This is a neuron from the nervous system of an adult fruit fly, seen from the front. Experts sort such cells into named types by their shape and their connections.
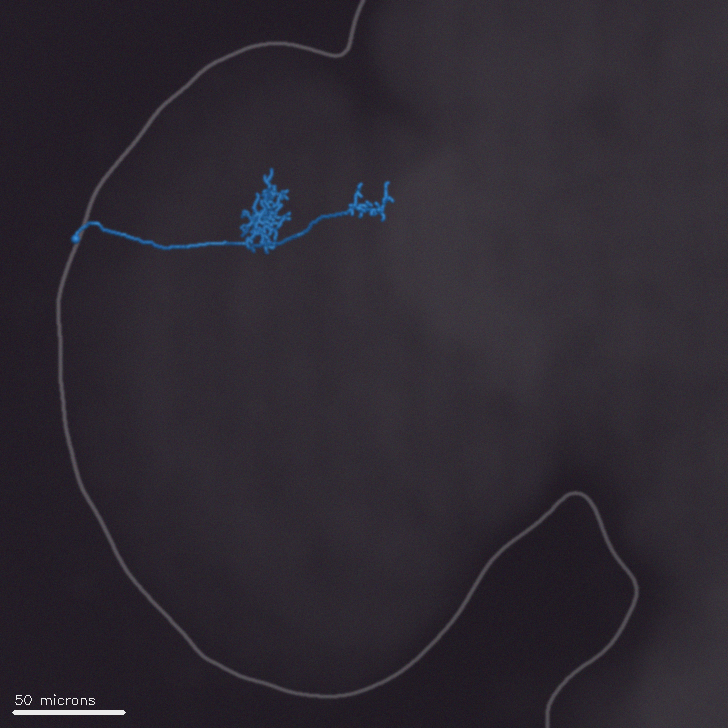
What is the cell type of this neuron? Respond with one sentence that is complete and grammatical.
This neuron carries the cell type designation TmY20.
